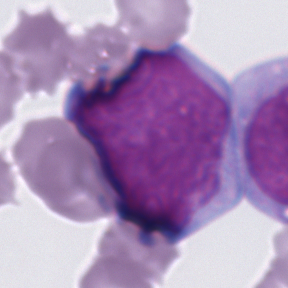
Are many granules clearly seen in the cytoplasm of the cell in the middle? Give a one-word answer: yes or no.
No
